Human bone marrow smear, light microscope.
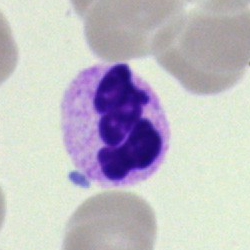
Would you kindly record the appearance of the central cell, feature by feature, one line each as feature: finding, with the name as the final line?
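Outline: roughly round, smooth edge
Chromatin: dark purple, densely clumped
Nucleoli: none visible
Nuclear position: toward the right
Cytoplasm: wider band on the left
Cell: segmented neutrophil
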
